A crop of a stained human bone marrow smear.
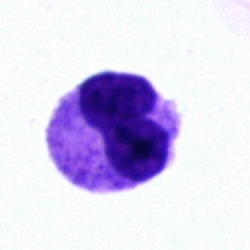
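Band neutrophil, bone marrow smear. Outline round and smooth. Chromatin dark purple, densely condensed; no nucleoli visible. Pale lilac cytoplasm widest on the left side.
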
